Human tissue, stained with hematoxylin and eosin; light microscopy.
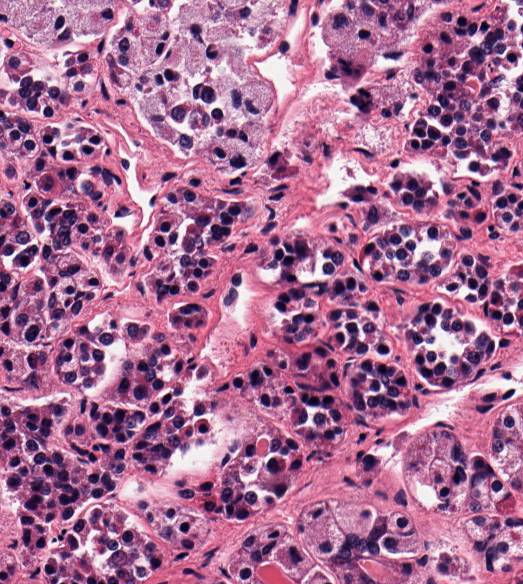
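Pituitary, haematoxylin and eosin. Most nuclei are round and dark purple. Cells within the nests vary: some have abundant pale pink granular cytoplasm, others only scant cytoplasm. Narrow white clefts run along the septa at the margins of several nests. Fat cells are nowhere present.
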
